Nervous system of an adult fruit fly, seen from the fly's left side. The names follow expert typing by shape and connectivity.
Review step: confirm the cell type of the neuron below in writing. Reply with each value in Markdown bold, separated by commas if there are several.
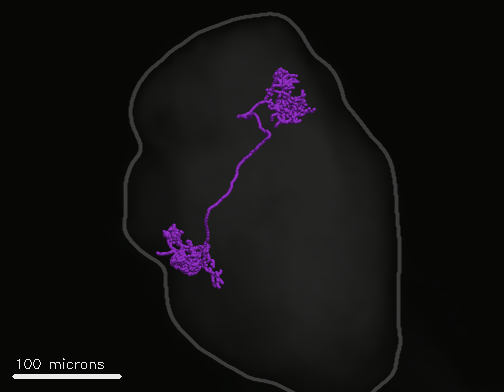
**V_l2PN**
